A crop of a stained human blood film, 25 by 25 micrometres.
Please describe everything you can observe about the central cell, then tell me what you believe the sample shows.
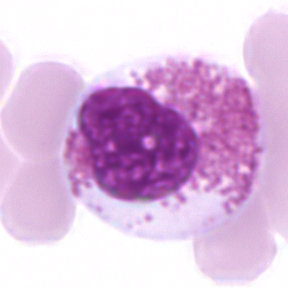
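Here the nucleus is one unsegmented mass, with a shallow notch at its upper right. Its chromatin is dark purple and coarsely clumped. Between the granules the cytoplasm is pale, almost colourless, and the granules crowd most densely in the part of the cell to the right of the nucleus. That's an eosinophil.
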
